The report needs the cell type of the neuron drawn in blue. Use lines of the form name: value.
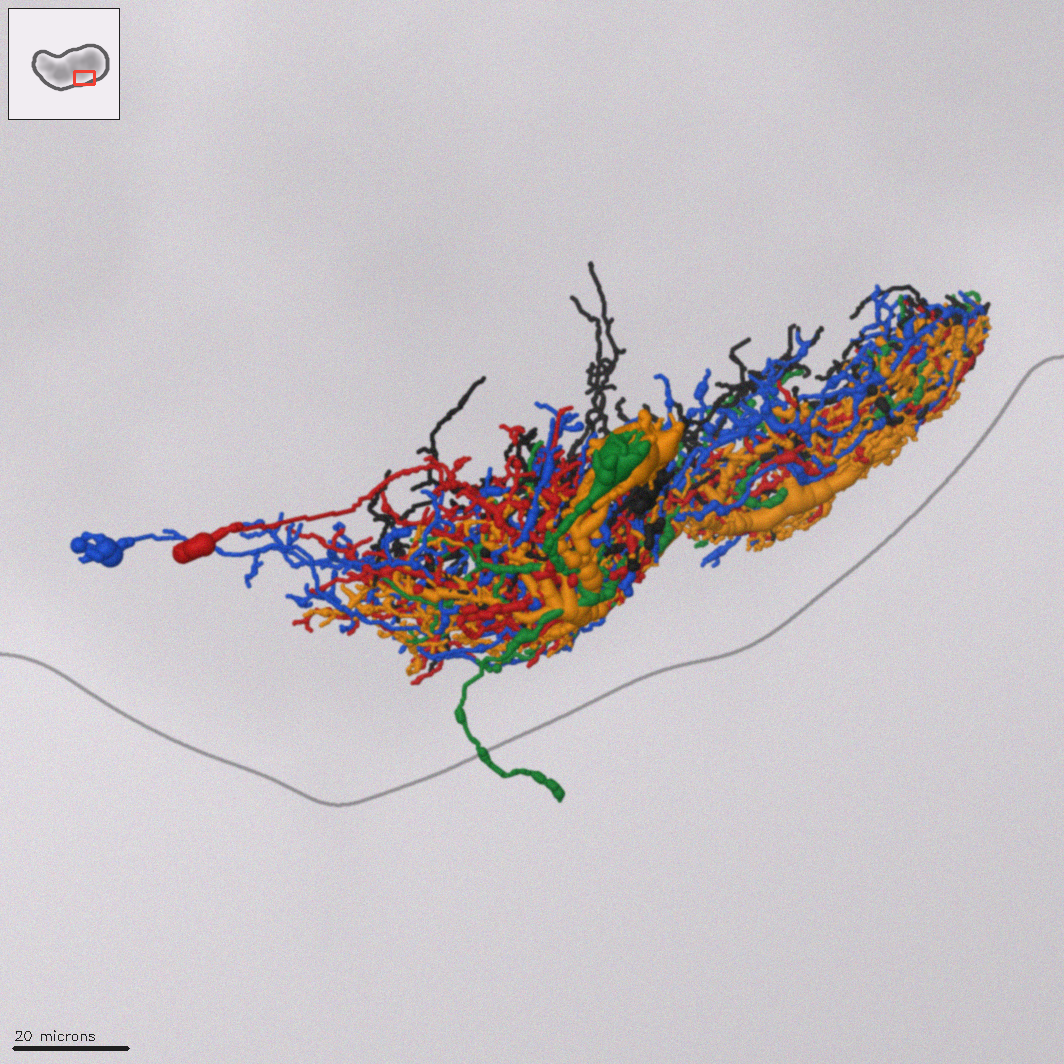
cell type: GNG479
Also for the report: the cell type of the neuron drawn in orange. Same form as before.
cell type: MN11D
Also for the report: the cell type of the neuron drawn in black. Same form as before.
cell type: GNG334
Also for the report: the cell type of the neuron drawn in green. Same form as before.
cell type: MN10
